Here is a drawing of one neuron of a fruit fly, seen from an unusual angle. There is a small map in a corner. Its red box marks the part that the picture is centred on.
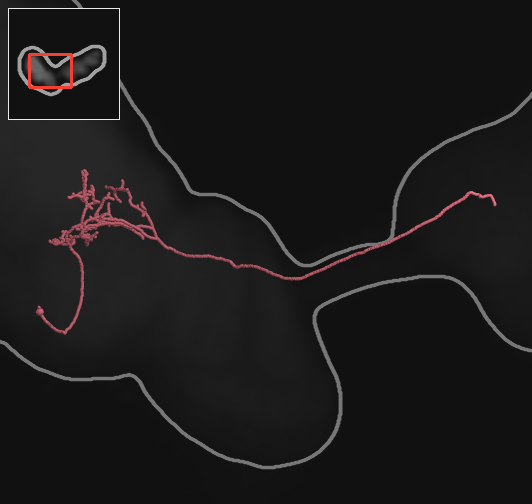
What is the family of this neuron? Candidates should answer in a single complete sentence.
Of the families, hemilineage MX3 is the one for this neuron.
